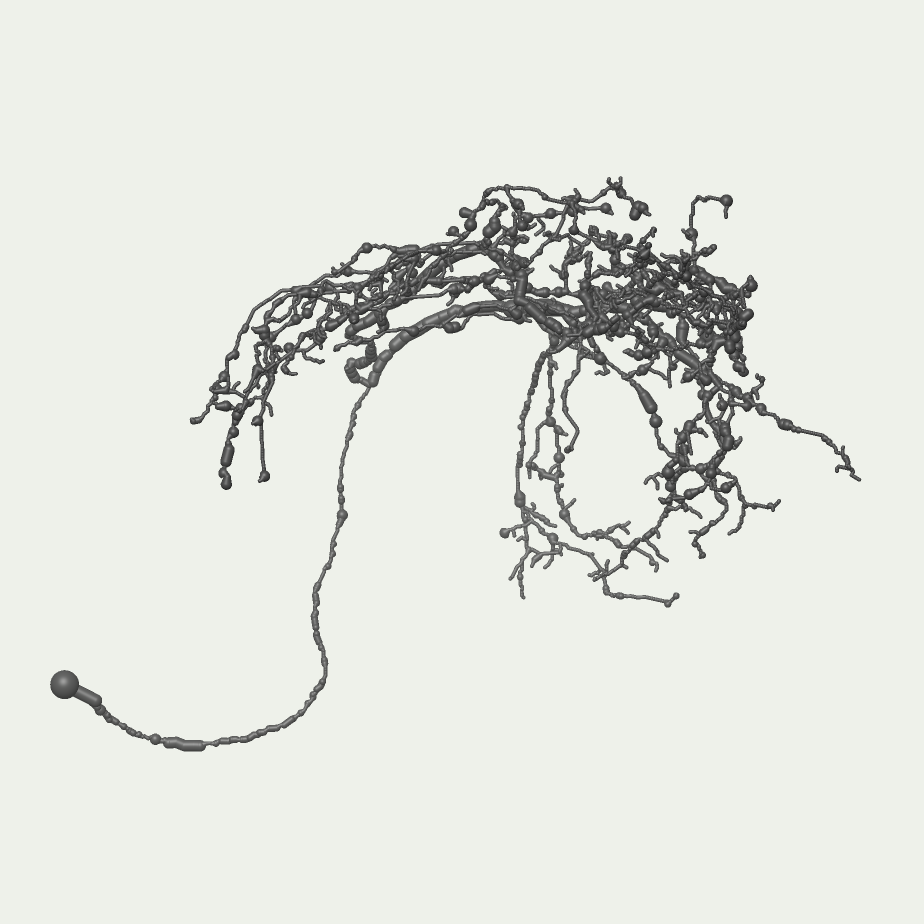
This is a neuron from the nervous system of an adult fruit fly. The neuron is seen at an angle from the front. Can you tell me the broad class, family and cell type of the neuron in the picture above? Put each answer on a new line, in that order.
central-brain intrinsic neuron
hemilineage LHl3
SLP207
